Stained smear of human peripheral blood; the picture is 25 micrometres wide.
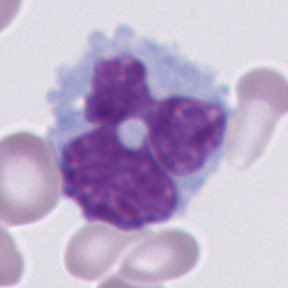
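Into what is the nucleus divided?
Several broad lobes split by deep clefts, irregular overall.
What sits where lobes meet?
A round, clear, pale hole, central in the nucleus.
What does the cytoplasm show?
Pale grey-blue, with one small clear vacuole at upper left.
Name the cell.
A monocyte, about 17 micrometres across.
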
